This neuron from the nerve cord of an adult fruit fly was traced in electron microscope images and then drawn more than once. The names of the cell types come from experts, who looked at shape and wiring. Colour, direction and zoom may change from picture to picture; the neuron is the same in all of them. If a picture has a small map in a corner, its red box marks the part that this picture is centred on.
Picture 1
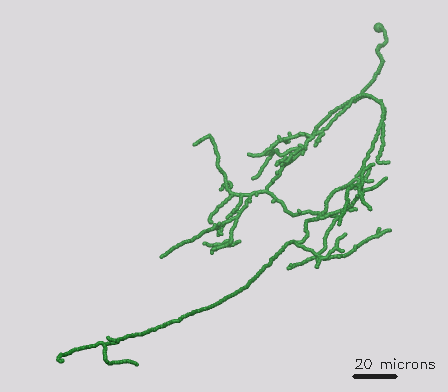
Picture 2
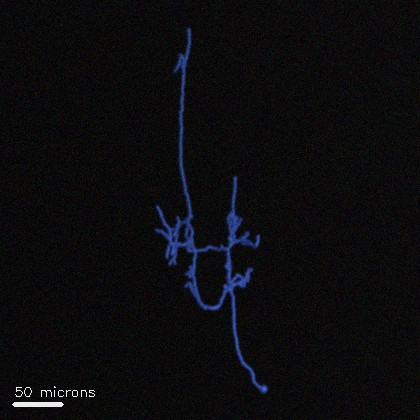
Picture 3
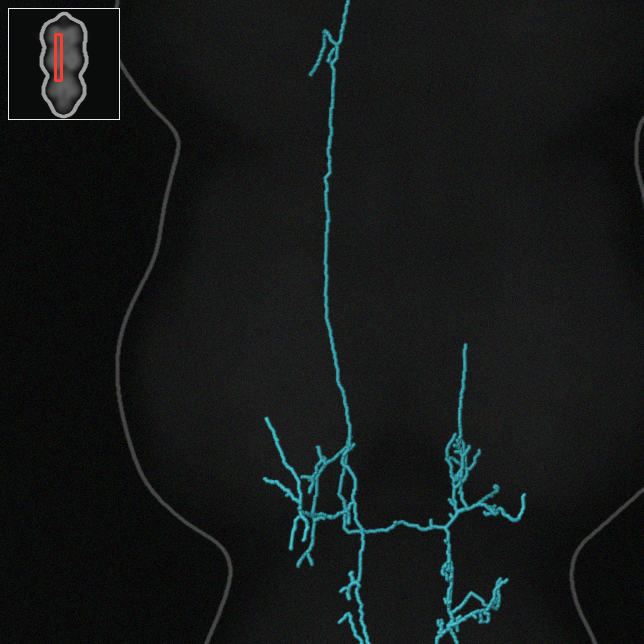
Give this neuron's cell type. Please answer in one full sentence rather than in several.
The neuron is a member of cell type IN06A101.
